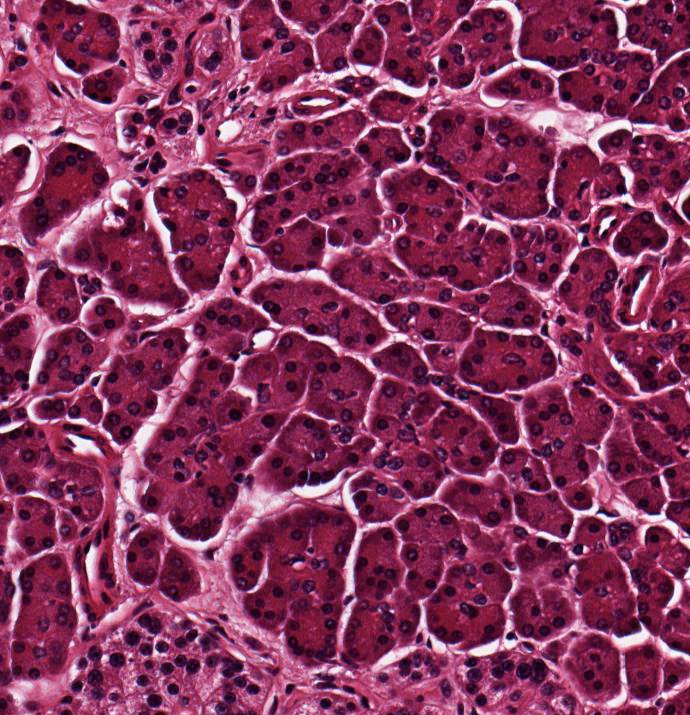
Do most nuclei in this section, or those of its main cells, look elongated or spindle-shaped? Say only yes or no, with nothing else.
No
